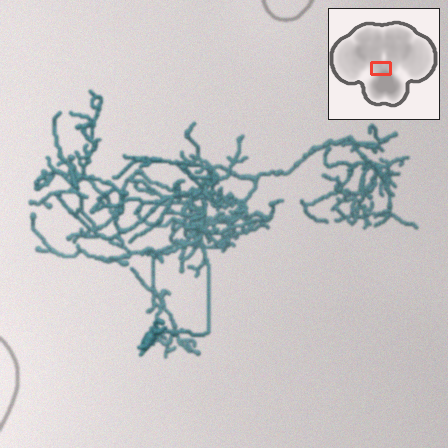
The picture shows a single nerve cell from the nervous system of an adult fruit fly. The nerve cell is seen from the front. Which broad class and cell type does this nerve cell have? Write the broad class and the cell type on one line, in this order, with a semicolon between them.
central-brain intrinsic neuron; GNG229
